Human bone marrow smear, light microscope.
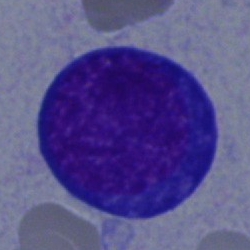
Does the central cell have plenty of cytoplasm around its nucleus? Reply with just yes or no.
No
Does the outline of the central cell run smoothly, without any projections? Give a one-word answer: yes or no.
Yes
